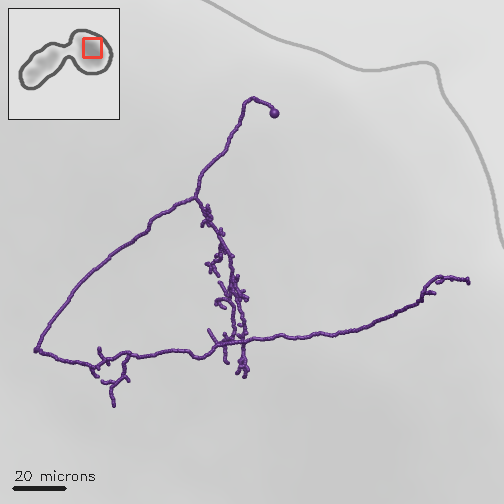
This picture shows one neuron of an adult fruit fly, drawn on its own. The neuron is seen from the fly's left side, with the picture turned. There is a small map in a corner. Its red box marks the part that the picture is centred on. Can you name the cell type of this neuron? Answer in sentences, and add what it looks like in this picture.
Its cell type is MeTu4e. Its broad class is visual projection neuron. The cell body can be seen at the top of the picture. By the scale bar it is about 170 microns wide in this view.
